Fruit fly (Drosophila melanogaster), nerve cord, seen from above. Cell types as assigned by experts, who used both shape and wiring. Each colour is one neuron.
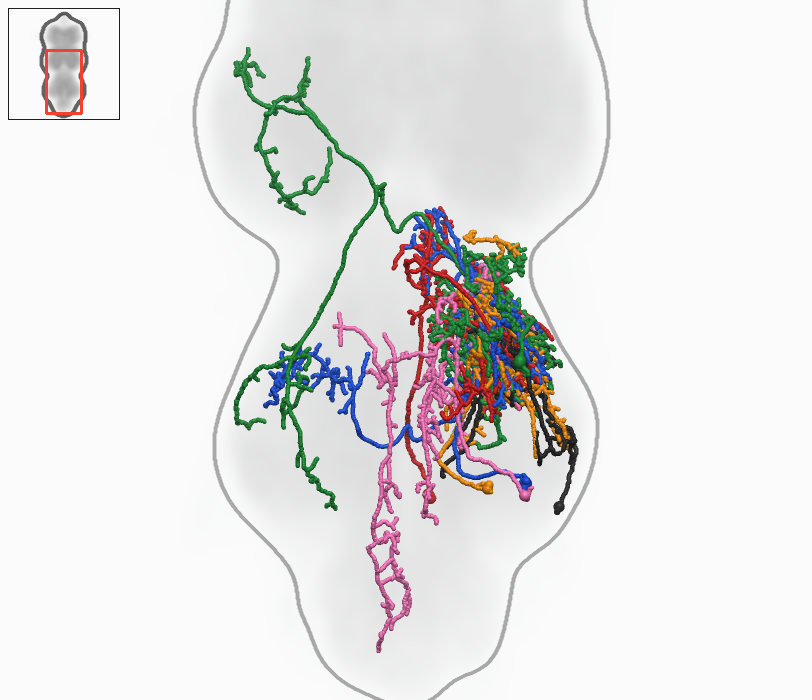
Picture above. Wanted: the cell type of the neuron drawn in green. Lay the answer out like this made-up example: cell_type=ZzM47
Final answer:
cell_type=IN18B015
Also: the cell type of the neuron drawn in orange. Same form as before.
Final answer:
cell_type=INXXX284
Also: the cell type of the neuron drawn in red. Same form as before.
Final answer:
cell_type=INXXX140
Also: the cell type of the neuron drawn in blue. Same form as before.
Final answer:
cell_type=IN01A028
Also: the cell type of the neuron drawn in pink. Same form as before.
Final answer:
cell_type=IN06A063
